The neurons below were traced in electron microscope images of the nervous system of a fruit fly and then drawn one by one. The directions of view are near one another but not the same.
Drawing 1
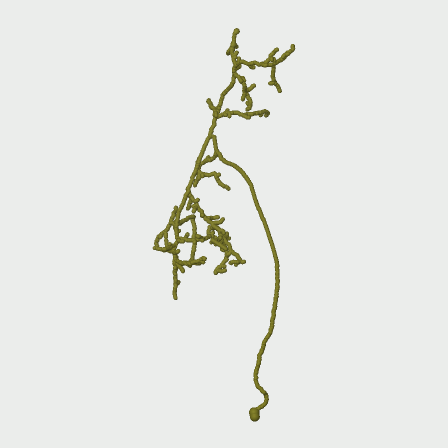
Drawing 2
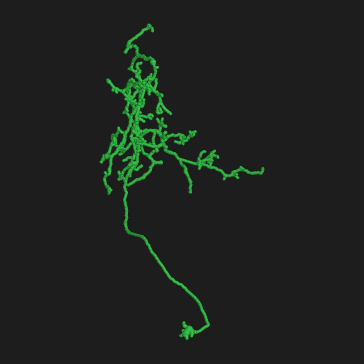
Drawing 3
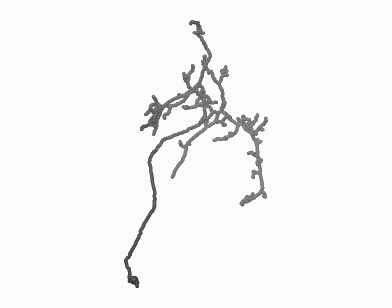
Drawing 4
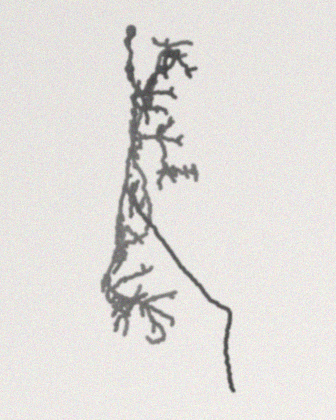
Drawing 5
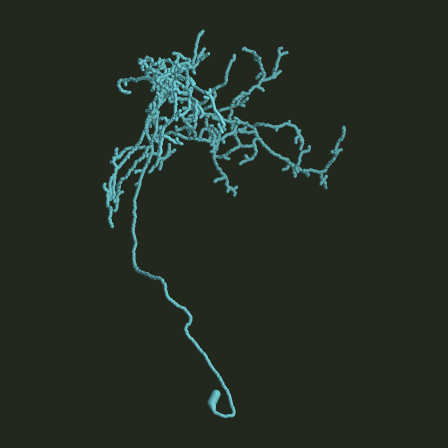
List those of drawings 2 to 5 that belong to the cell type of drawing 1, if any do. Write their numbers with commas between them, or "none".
4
